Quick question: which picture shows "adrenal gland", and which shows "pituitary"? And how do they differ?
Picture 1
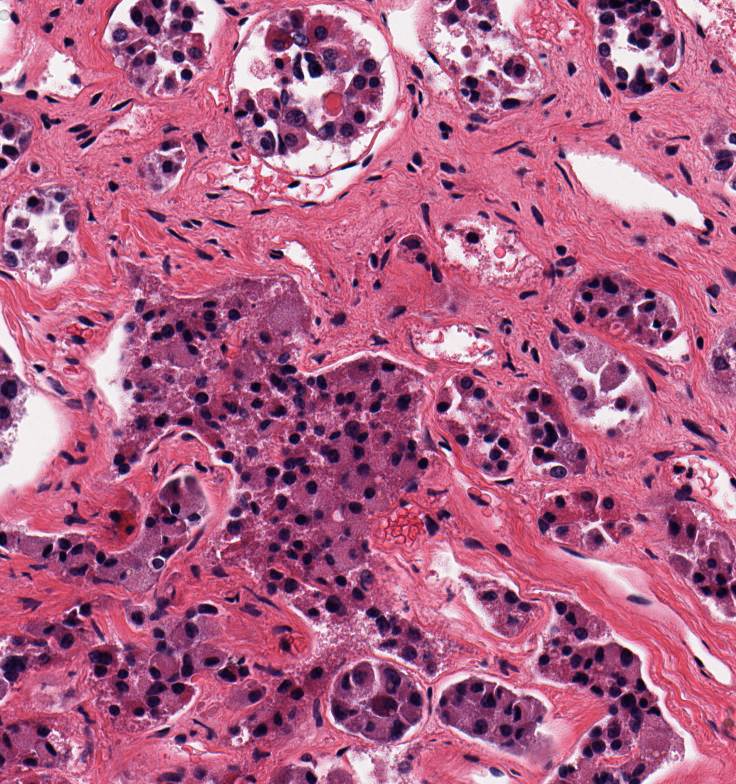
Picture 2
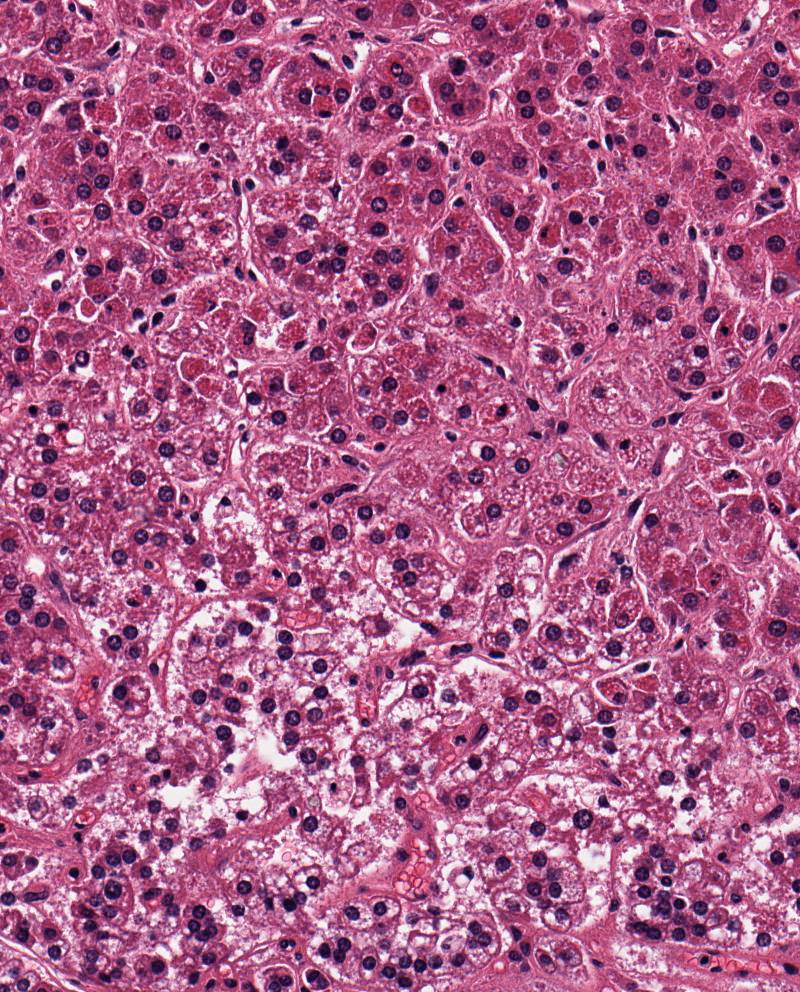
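So the first one's pituitary and the second's adrenal gland. In the pituitary the epithelial cells sit in rounded nests scattered through fibrous stroma, with a bigger confluent sheet in the lower left-centre. Their nuclei are round and dark, plenty of the cells have granular purplish-pink cytoplasm, and several nests in the upper half look pale and vacuolated. The adrenal gland is more even: polygonal cells in nests and short cords, split by thin fibrovascular septa across the whole field, with round, mostly central, fairly uniform nuclei. Its cytoplasm shifts from abundant, granular and eosinophilic in the upper two-thirds to paler and finely vacuolated in the lower third.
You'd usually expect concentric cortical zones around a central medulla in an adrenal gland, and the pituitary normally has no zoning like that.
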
